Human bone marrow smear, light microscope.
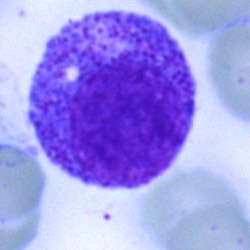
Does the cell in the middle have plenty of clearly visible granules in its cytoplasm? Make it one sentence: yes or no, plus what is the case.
Yes, many granules can be seen in the cytoplasm of the cell.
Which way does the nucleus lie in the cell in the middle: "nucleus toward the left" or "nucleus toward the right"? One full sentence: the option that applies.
The cell has its nucleus positioned toward the right.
